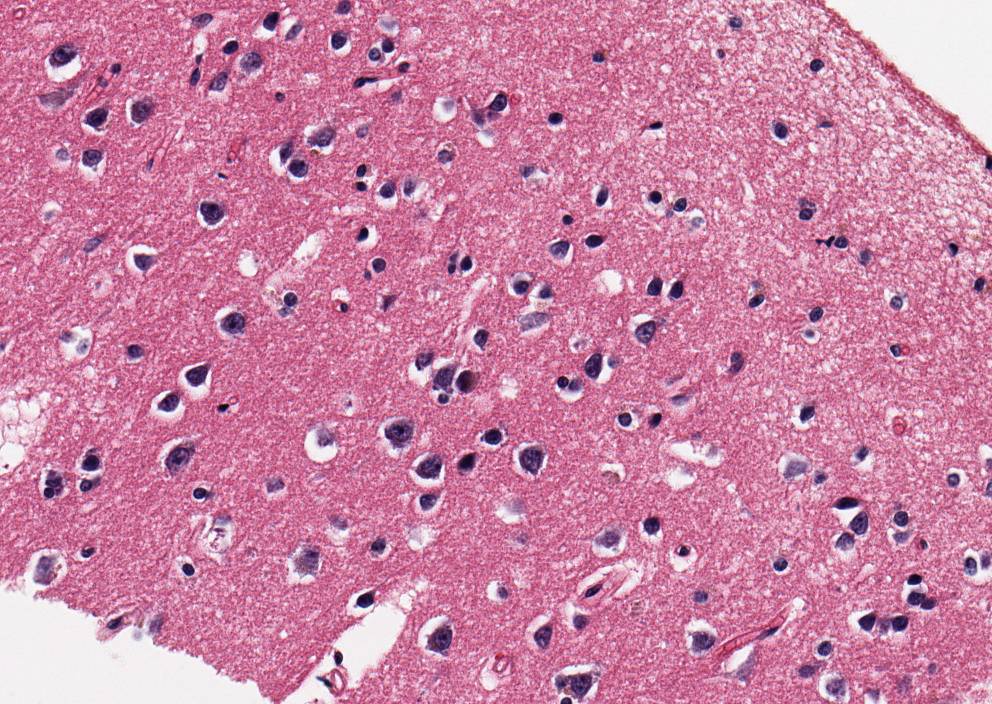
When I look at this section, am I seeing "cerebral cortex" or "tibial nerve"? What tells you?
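This is cerebral cortex. The neurons decide it: triangular, pyramid-like cell bodies with purplish cytoplasm, scattered mostly through the left and central field.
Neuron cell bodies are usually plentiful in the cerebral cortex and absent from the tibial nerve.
The whole field is finely granular pink neuropil, cells lying singly, without glands, tubules or epithelium. Many small, round, dark-staining glial nuclei lie evenly among the larger neurons. A smooth free surface at the upper right edge overlies a less cellular band.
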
